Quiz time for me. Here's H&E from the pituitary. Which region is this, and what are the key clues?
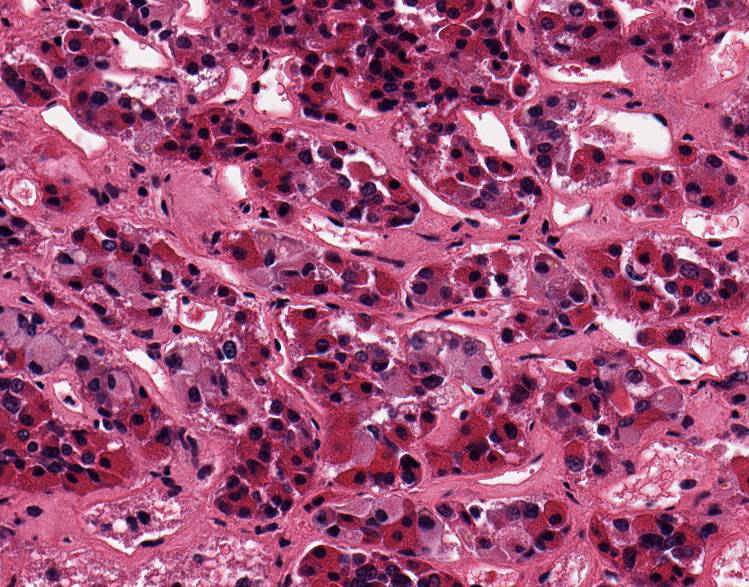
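Answer: pars distalis. Its cells lie in nests and cords between thin pink fibrous bands.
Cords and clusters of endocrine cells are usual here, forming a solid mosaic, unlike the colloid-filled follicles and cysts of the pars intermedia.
Most are polygonal with abundant deep red cytoplasm; scattered cells have pale grey-violet cytoplasm.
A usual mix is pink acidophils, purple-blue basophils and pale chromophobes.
Some, chiefly lower left and lower right, have foamy cytoplasm with clear vacuoles.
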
